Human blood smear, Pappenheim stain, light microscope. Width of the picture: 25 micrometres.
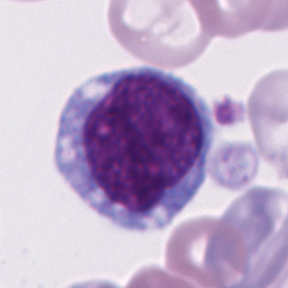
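Monocyte occupying the middle of a stained blood smear, the cell about 14 micrometres across. Its single rounded nucleus, without lobes, measures about 12 by 11 micrometres, fills about 60% of the cell's area and lies off-centre toward the right side. The chromatin is finely grained and dark purple, lacking coarse dense clumps. Small clear vacuoles sit in the cytoplasm, most plainly along the left edge.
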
